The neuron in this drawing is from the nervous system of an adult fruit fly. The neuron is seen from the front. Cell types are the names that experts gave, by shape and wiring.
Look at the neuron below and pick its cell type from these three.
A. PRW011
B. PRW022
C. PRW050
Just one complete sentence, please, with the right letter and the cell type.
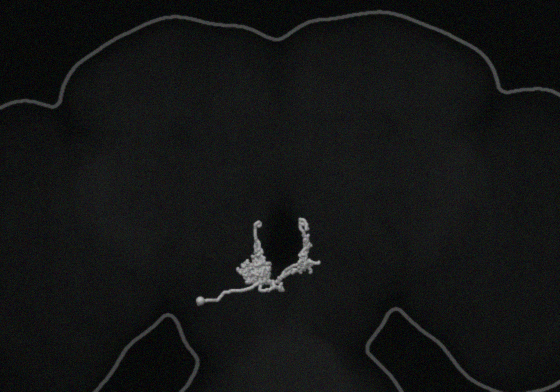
Being of cell type PRW011, the neuron matches option A.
